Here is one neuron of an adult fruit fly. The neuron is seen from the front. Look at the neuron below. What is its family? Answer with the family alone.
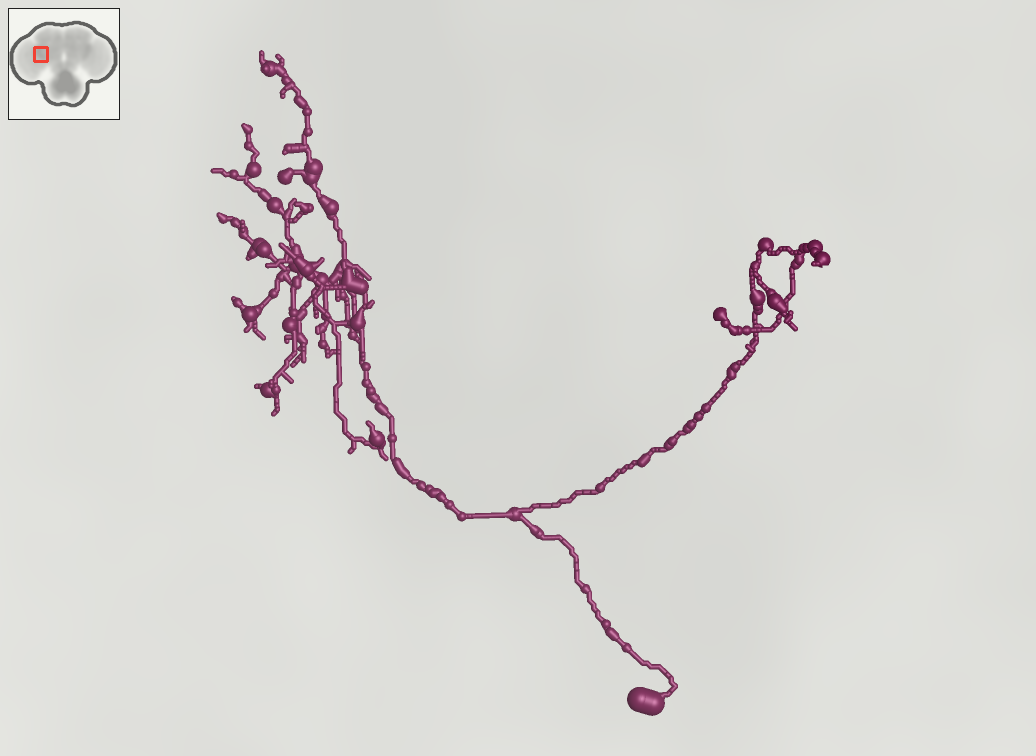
LPC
